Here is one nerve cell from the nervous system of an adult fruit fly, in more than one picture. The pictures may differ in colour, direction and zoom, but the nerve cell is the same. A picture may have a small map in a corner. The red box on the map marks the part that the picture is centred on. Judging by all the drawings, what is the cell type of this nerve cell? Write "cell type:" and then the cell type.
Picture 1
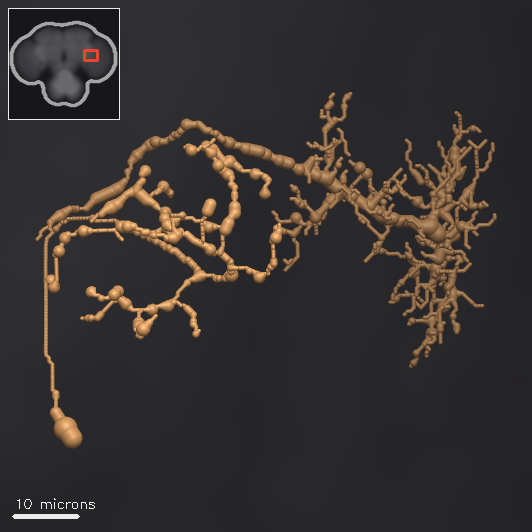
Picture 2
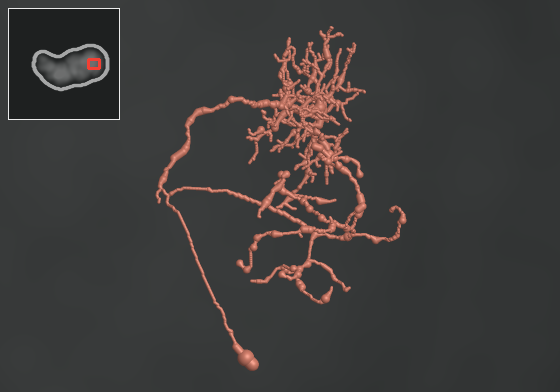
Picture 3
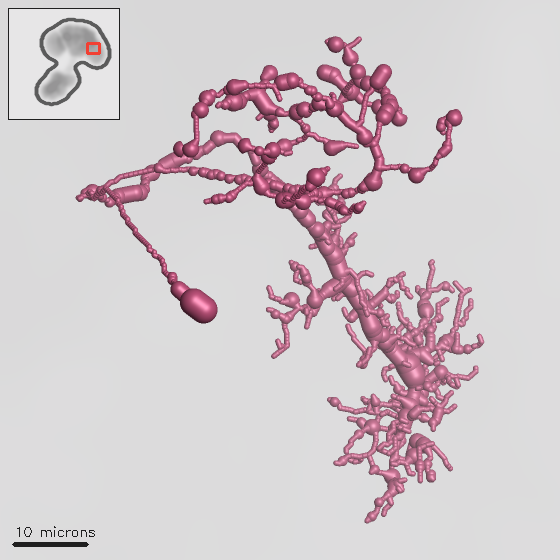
cell type: LC17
